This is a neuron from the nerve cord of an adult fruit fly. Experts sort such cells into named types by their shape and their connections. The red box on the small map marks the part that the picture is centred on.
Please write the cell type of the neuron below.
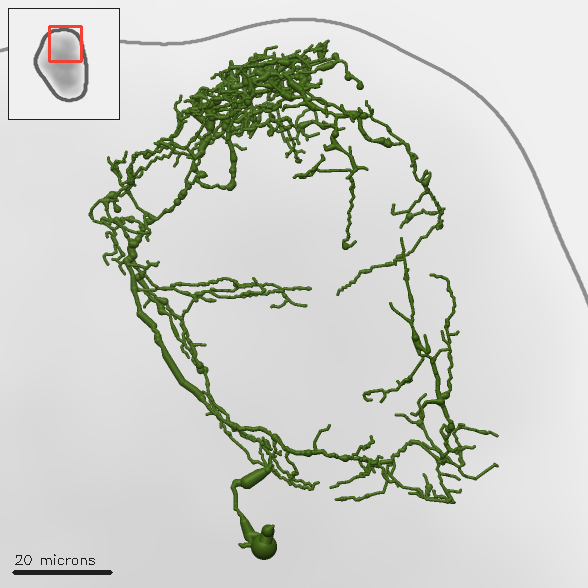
INXXX374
